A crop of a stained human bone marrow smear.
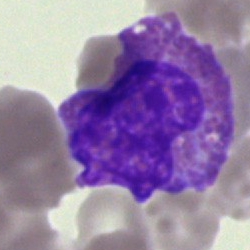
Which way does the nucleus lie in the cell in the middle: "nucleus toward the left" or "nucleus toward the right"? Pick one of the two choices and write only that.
Nucleus toward the left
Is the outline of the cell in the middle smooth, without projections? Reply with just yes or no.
No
